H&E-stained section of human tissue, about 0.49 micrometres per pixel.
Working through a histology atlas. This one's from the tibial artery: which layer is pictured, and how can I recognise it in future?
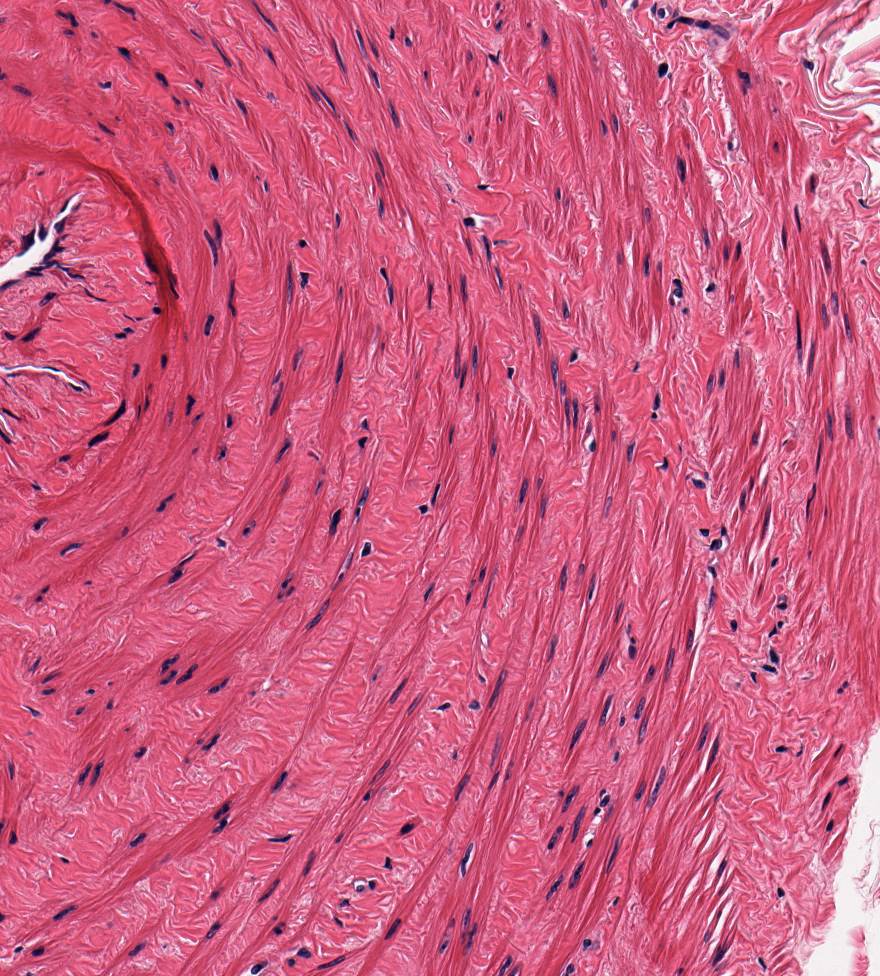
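The field shows tunica media. Bands of pink fibres with spindle cells curve concentrically around a centre at the upper left, where a small, empty, slit-like lumen has a wavy, folded outline.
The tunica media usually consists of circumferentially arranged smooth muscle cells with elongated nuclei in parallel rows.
Here the elongated, dark purple, spindle-shaped nuclei lie parallel to the fibres.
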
